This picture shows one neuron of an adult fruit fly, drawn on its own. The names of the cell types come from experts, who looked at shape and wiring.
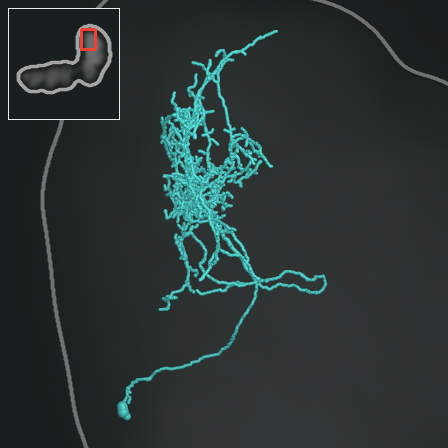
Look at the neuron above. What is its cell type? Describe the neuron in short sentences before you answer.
The cell body is at the lower left of the picture. Dozens of branch ends can be seen. It is a central-brain intrinsic neuron. The cell type is LHPV7a2.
